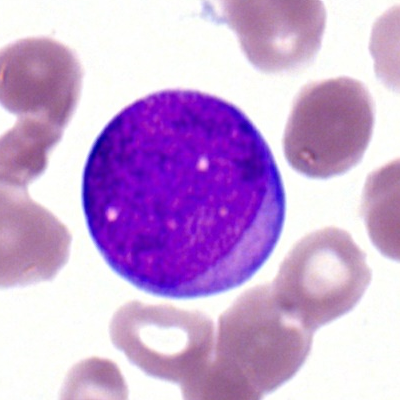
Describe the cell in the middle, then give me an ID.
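The outline is round and smooth. Cytoplasm appears as a thin crescent, mainly at the lower right of the cell, and contains no visible granules. A few tiny pale spots are scattered over the nucleus. The cell is a myeloblast.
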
